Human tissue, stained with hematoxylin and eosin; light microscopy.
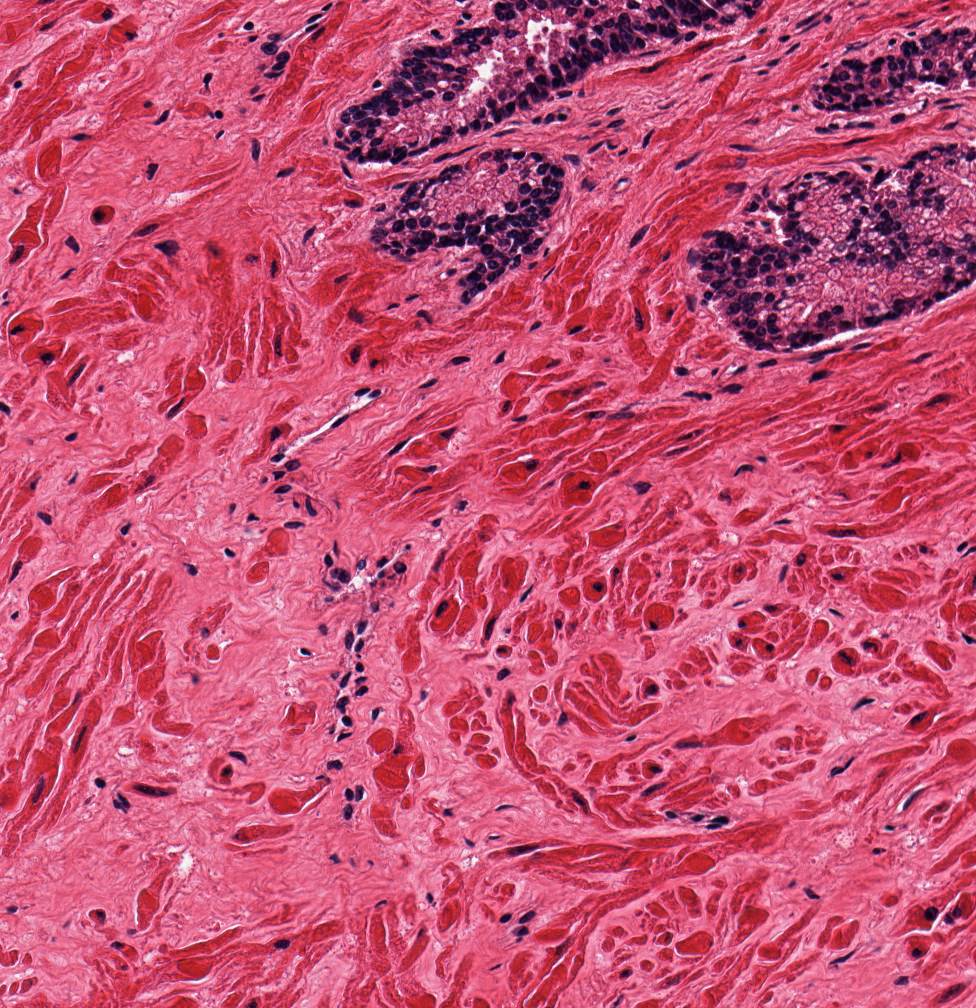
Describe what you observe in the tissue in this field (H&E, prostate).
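Crowded dark-nucleated cells form nests confined to the upper part of the field; the remainder is fibres and stroma. In each nest the dark round nuclei crowd along the edges, leaving paler centres. Open lumens are absent, the nests holding only a few small slit-like empty spaces. Smooth muscle bundles run in many directions, cut both across and lengthwise.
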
